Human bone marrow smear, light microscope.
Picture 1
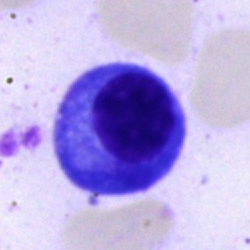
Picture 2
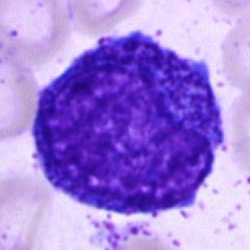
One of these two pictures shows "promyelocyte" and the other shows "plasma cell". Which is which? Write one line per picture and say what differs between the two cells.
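Picture 1 is a plasma cell. No granules are visible in the cytoplasm.
Picture 2 is a promyelocyte. The cell is densely packed with coarse dark purple granules.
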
